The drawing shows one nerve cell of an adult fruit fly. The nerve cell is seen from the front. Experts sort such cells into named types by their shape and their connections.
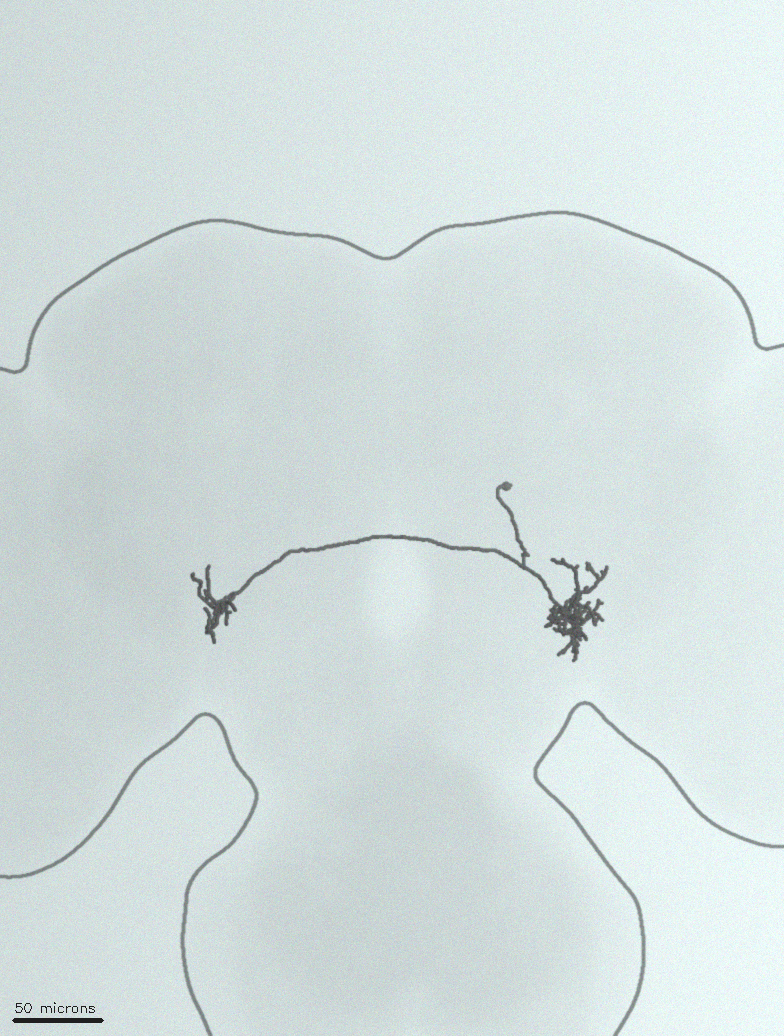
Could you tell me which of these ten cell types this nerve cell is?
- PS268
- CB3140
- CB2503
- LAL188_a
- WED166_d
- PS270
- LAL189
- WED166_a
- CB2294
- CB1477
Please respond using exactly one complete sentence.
Within the cell type WED166_d sits this nerve cell.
